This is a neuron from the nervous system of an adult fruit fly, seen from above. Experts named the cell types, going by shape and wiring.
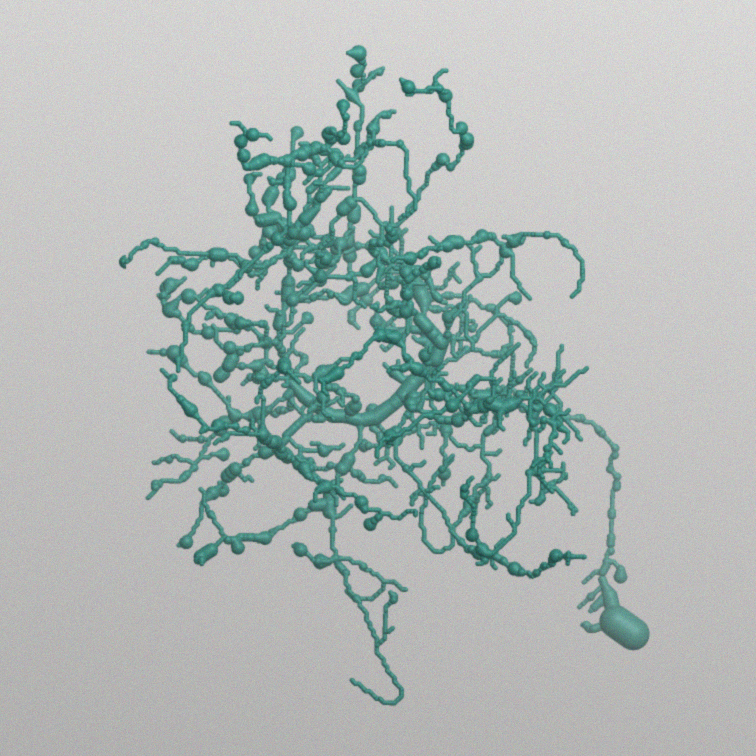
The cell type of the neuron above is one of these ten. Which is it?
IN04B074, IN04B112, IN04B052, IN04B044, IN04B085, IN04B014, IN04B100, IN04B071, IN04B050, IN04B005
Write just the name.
IN04B014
